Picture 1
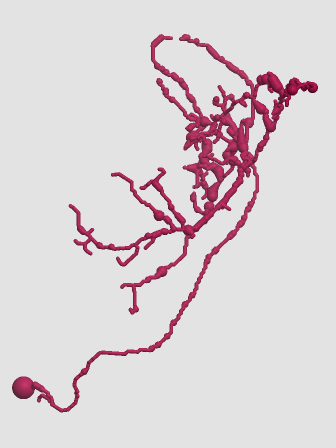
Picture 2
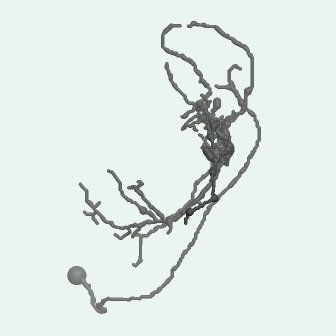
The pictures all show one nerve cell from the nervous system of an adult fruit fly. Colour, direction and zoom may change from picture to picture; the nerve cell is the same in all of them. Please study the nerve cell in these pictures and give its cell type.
IN02A054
